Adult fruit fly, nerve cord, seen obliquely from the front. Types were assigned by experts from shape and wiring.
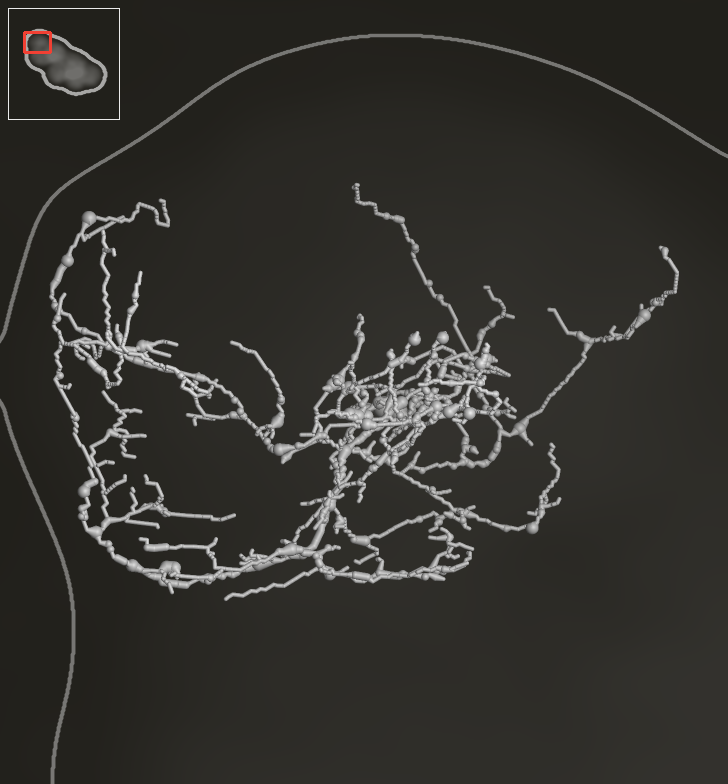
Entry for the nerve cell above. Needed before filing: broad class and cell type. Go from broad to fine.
nerve-cord intrinsic neuron; INXXX279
